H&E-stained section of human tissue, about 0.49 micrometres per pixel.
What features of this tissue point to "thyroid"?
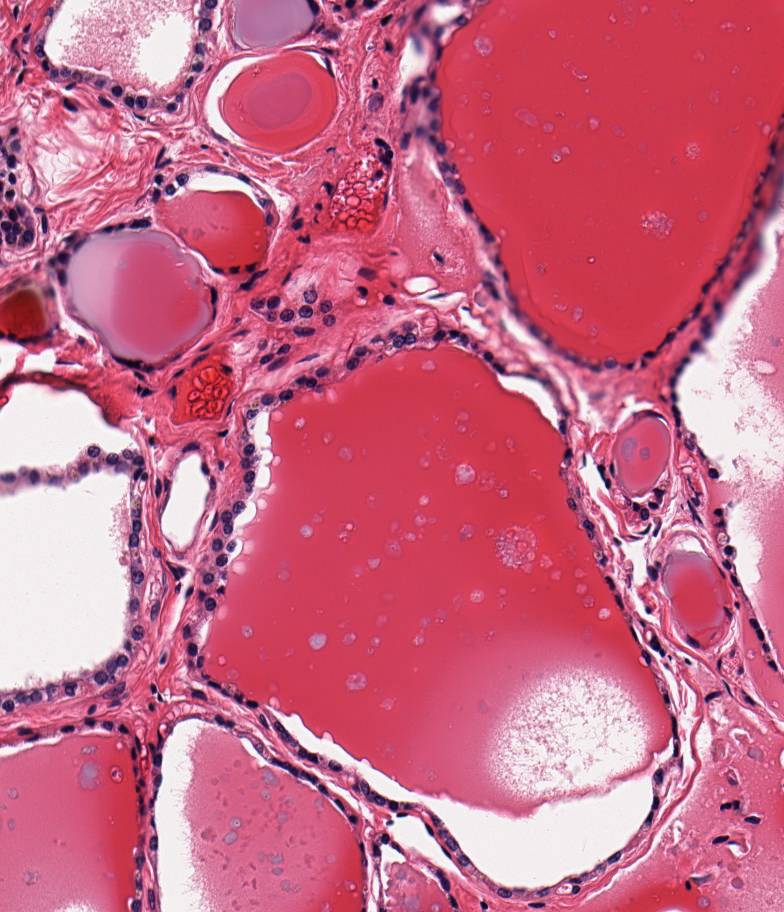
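This is thyroid, and its follicles are what fit the name.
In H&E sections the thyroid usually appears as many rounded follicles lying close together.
The field is made of closed follicles, though of widely varying size, largest in the centre and upper right and smallest at the upper left.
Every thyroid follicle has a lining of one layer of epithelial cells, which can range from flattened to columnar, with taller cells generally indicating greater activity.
Each follicle shown is lined by a single layer of flattened to low cuboidal cells with small dark nuclei. That general description does not cover two further findings, which are simply seen: many small scattered pale vacuoles in the colloid of the large central follicle, and, in the small upper-left follicles, colloid shrunk away from the lining to leave a thin white rim.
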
